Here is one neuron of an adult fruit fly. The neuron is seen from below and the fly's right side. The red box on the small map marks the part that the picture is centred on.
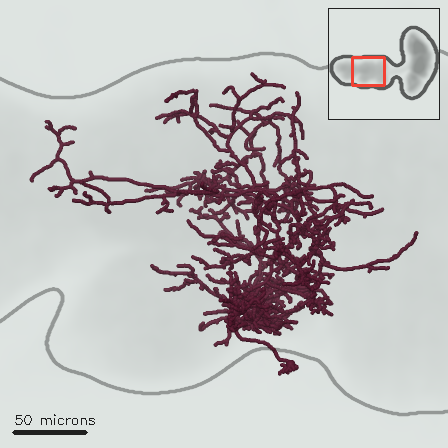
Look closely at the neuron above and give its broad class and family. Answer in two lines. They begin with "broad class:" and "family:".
broad class: nerve-cord intrinsic neuron
family: hemilineage 08B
